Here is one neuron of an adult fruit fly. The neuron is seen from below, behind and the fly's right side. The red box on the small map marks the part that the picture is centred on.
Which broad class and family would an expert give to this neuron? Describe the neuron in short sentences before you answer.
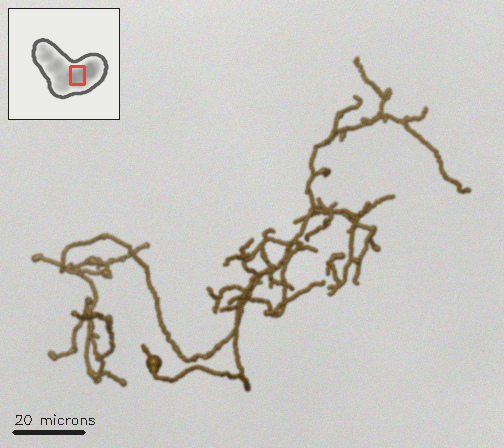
By the scale bar it is about 130 microns wide in this view. The picture shows dozens of branch ends. This is a central-brain intrinsic neuron. Its family is hemilineage LB19.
